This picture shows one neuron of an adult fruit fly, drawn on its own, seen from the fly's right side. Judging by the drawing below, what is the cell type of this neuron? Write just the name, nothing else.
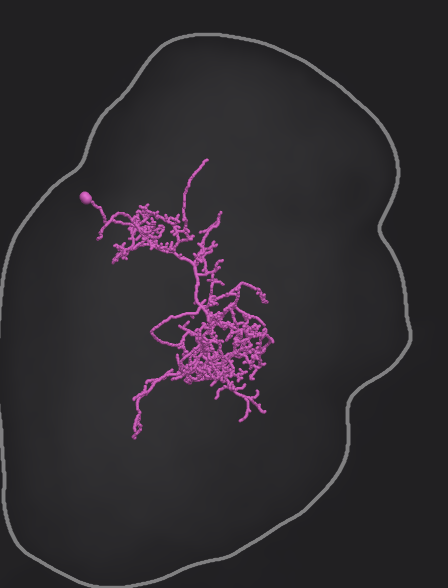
VES077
